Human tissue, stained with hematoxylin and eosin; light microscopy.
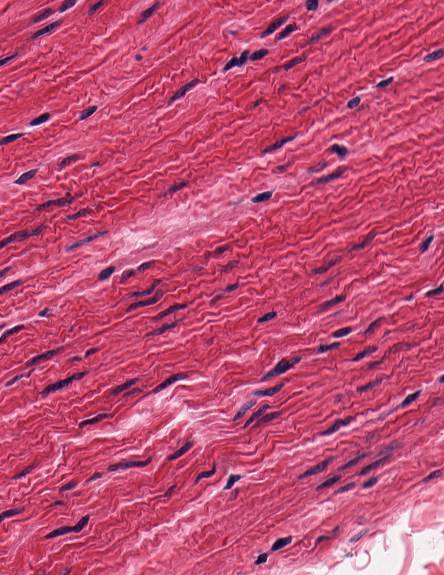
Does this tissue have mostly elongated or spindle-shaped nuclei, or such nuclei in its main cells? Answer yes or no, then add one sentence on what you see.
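Yes. The nuclei are dark purple and elongated, lying with their long axes parallel to the fibres.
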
